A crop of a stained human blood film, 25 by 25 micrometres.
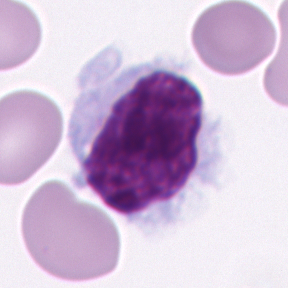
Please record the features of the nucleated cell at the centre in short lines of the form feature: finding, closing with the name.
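Edge: fine hair-like wisps fringe the cytoplasm
Nucleolus: none distinct
Cytoplasm: widest on upper left side of nucleus
Granules: none visible
Name: hairy cell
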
